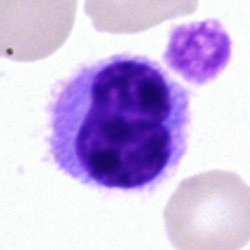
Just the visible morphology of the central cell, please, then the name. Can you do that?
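Roughly round in outline, the cell has a finely frayed edge. Its nucleus fills most of the cell and sits towards the right side, with dark purple, densely clumped chromatin. Pale lilac cytoplasm forms its widest rim on the left. The cell is a hairy cell.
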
